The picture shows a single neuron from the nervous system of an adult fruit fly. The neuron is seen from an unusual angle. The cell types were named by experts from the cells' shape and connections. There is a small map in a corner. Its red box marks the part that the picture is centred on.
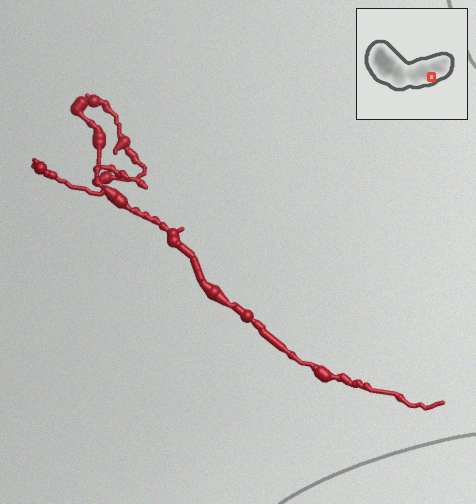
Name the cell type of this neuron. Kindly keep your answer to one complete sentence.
Under the cell type SNta37 falls this neuron.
